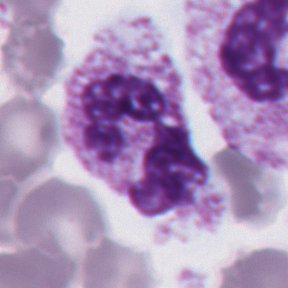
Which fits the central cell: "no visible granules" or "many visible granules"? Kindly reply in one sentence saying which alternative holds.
There is a large number of visible granules in the cell's cytoplasm.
